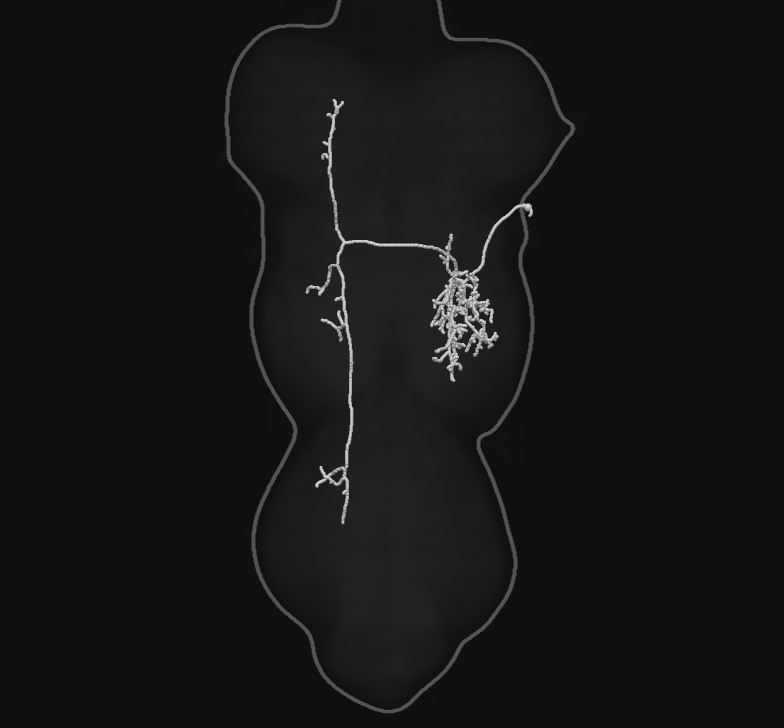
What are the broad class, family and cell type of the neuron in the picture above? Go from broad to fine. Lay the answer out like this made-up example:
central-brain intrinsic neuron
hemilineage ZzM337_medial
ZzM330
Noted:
nerve-cord intrinsic neuron
hemilineage 08B
IN08B054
